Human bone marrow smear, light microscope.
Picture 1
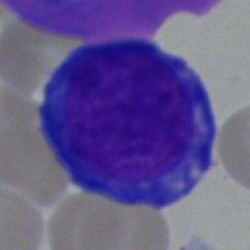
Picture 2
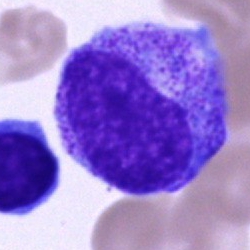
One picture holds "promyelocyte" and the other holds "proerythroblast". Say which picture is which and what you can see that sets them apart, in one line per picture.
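In picture 1 we see a proerythroblast: No granules are seen in the cytoplasm.
In picture 2 we see a promyelocyte: Numerous fine purple granules are scattered through the cytoplasm.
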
